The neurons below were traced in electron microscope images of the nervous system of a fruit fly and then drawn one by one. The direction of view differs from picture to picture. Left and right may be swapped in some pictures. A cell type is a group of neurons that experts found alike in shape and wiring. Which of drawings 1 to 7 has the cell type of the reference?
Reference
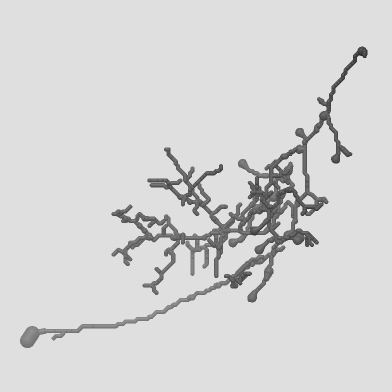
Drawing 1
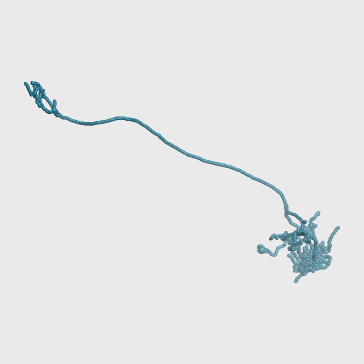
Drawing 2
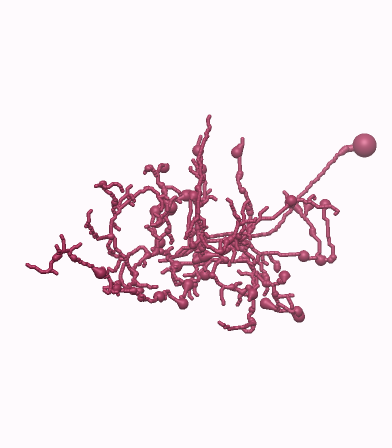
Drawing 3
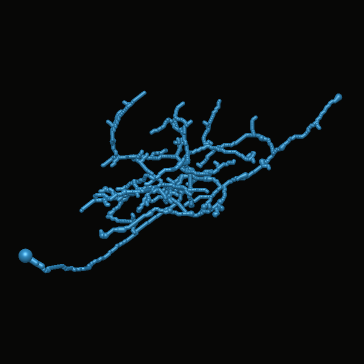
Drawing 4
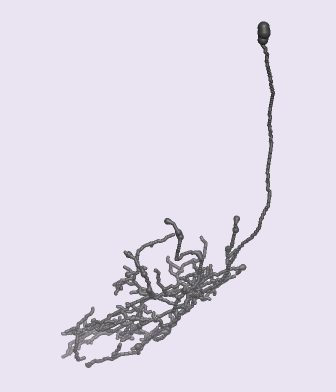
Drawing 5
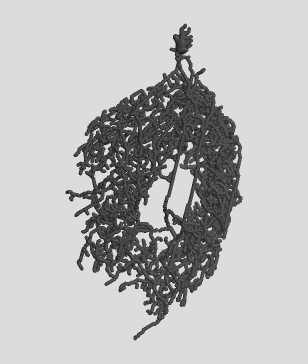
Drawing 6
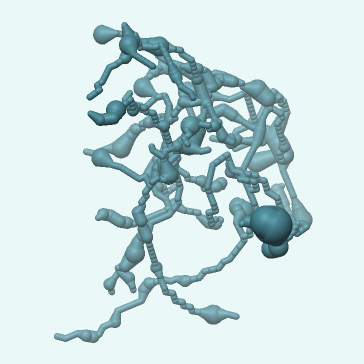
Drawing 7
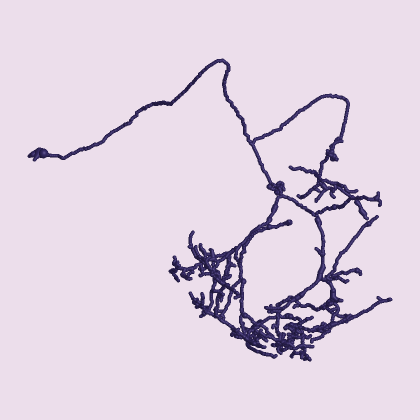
Drawing 3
